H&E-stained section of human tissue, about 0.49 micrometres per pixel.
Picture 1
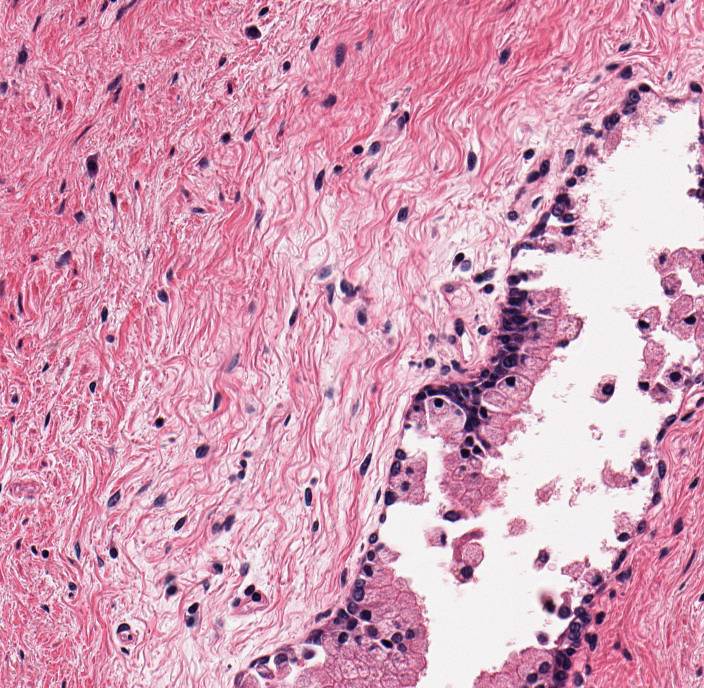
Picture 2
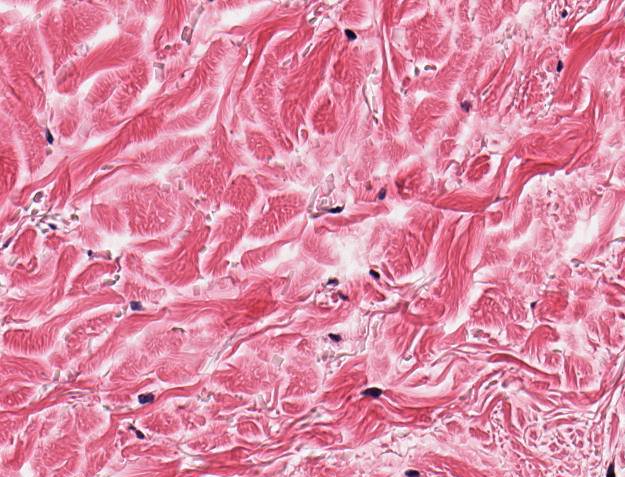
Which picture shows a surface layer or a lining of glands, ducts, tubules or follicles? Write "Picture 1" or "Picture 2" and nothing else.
Picture 1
